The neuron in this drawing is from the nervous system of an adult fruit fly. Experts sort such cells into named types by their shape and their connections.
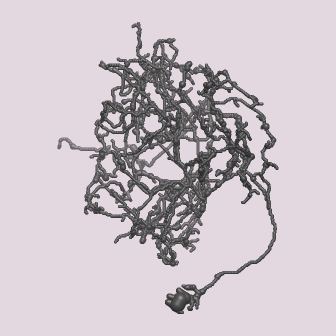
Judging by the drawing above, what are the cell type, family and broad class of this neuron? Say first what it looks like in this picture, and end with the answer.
Its cell body lies at the bottom of the picture. Dozens of branch ends can be seen. It is of cell type v2LN3A1_b. Its family is hemilineage ALv2. This is a central-brain intrinsic neuron.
